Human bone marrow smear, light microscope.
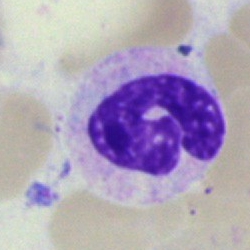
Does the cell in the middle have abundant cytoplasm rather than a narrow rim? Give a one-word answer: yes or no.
Yes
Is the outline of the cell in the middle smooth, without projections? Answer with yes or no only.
Yes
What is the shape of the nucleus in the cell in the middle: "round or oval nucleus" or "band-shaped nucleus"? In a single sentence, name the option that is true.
This cell has a nucleus bent into a band, not split into lobes.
